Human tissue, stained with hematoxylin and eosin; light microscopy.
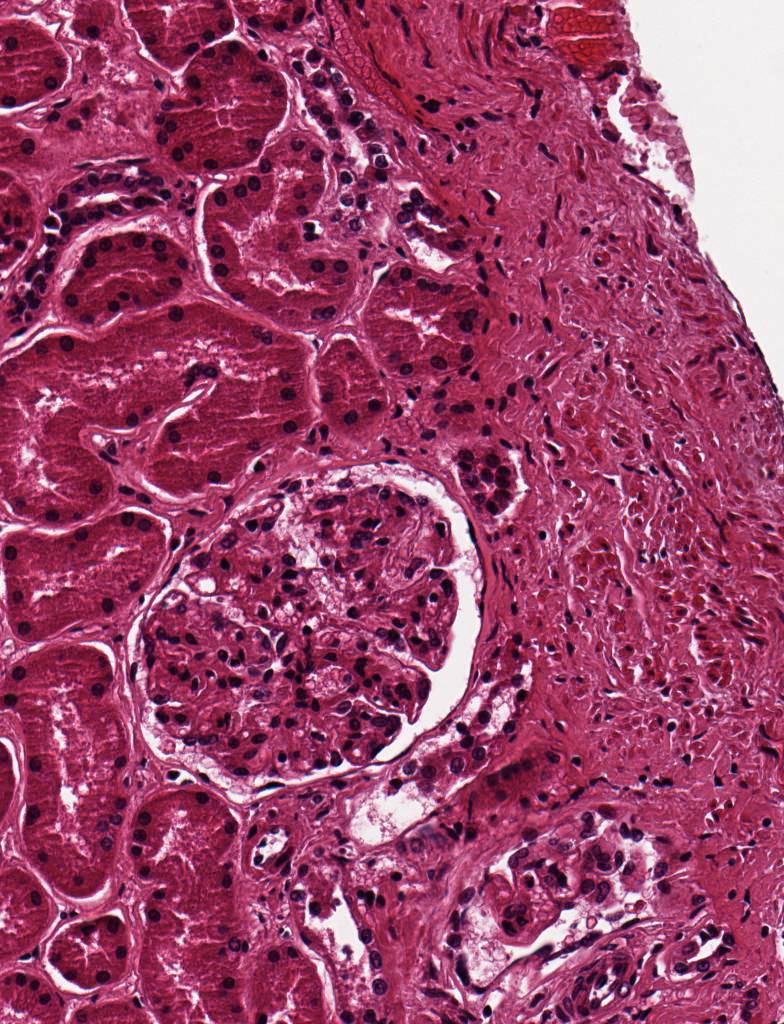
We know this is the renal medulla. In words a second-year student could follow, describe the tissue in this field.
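Layout: closely packed tubule profiles fill the left half; dense fibrous tissue occupies the right side. Lining: cells of the large left tubules have abundant deep pink granular cytoplasm and round dark nuclei. Fibrous tissue: nuclei mostly elongated and spindle-shaped. Edge: the tissue margin, with empty white background beyond, lies at the top right corner.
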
